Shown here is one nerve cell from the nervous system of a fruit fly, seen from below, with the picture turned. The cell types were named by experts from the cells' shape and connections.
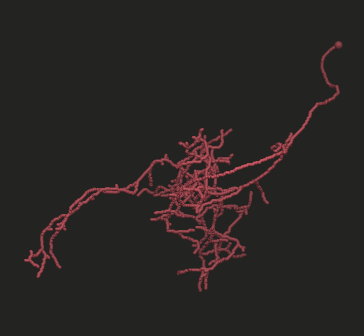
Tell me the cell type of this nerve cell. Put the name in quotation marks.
"CB3782"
